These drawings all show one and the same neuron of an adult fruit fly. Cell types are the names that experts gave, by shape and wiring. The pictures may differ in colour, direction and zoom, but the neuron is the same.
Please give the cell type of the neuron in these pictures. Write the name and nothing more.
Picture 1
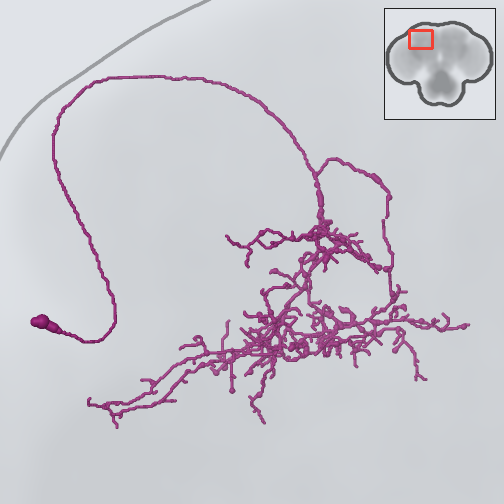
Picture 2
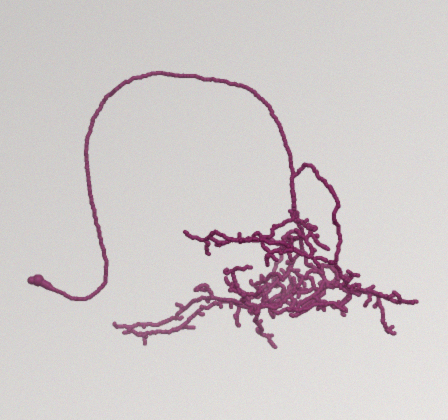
CL015_b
